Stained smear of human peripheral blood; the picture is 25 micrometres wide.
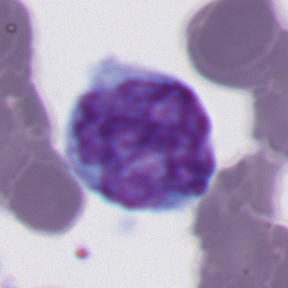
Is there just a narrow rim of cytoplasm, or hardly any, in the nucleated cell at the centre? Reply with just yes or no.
Yes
